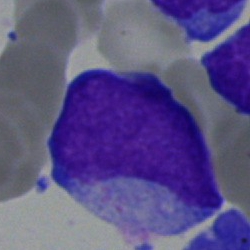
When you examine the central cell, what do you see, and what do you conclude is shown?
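Single unlobed nucleus fills the upper part of the cell. Chromatin deep purple, finely granular, evenly spread, no coarse clumps. Cytoplasm pale lavender-blue, with a few fine pink granules scattered in it. Name: blast.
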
